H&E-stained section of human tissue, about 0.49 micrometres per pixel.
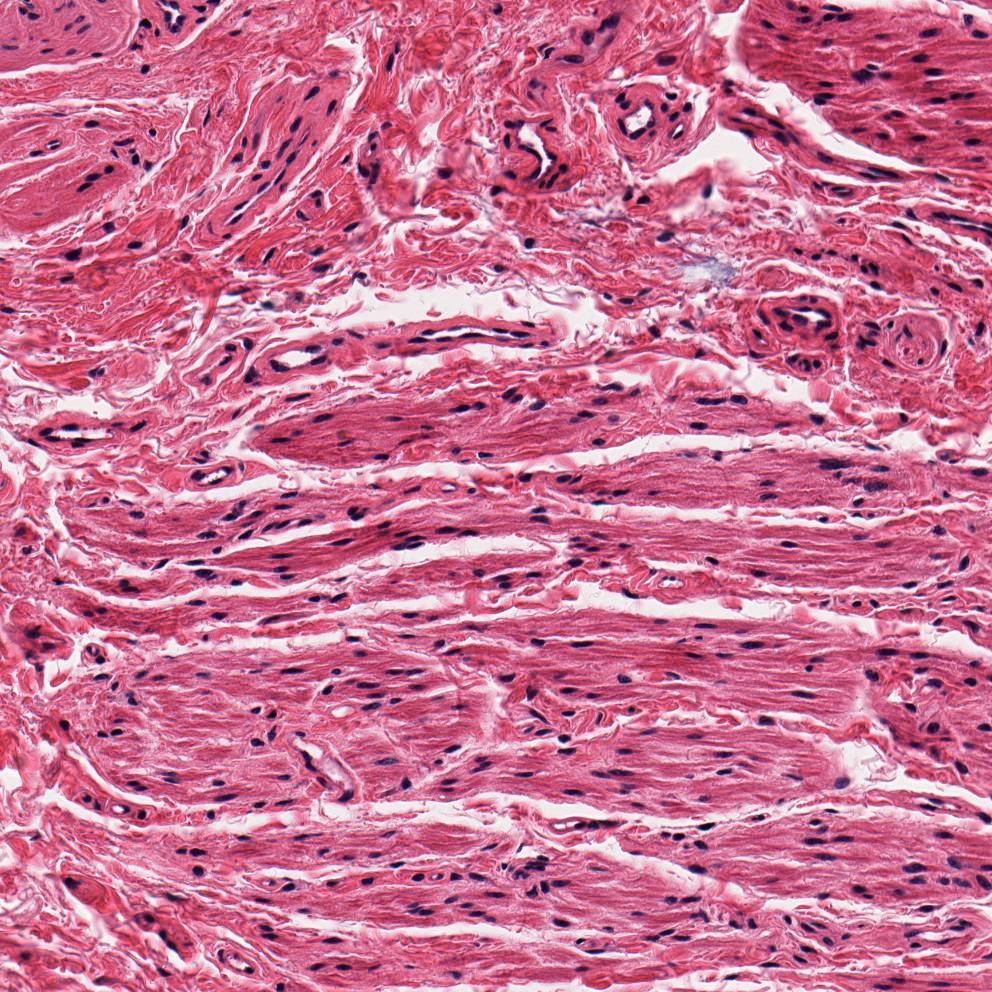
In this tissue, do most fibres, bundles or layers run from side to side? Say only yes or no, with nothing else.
Yes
